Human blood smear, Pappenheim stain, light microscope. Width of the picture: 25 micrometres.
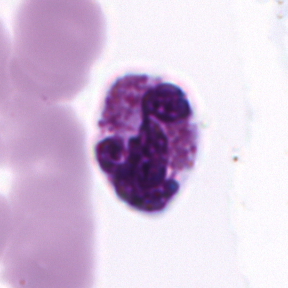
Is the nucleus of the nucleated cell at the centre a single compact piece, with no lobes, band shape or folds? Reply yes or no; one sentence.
No, in this cell the nucleus is split into separate segments.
